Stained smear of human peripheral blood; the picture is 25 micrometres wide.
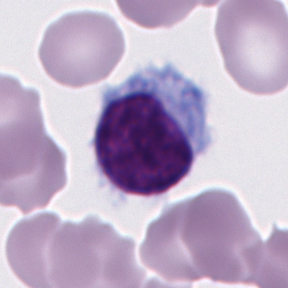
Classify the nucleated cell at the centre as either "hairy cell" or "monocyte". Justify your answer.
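The cell at the centre is a hairy cell, not a monocyte. Its border is ragged with fine hair-like projections, which are most prominent along the upper right edge. The cytoplasm is pale blue and forms a broad rim on the upper right side. The nucleus is round with a smooth contour and lies toward the lower left of the cell. It measures about 9 by 8 micrometres and fills about 60% of the cell's area. The whole cell is about 12 by 10 micrometres, about 1.5 times as wide as a red cell that lies whole in the picture.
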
